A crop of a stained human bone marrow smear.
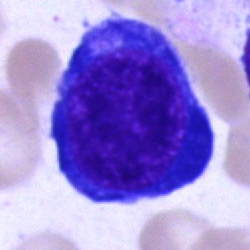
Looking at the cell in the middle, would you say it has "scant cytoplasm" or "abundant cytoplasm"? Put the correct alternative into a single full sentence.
The cytoplasm of this cell is scant, a narrow rim.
